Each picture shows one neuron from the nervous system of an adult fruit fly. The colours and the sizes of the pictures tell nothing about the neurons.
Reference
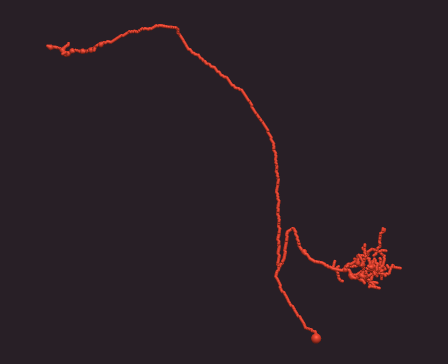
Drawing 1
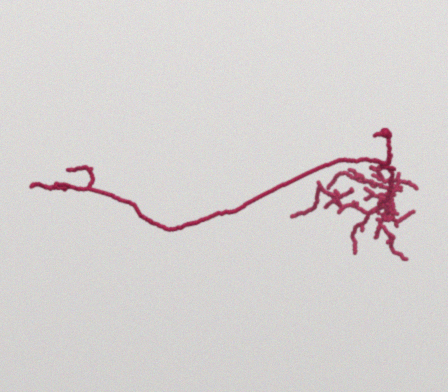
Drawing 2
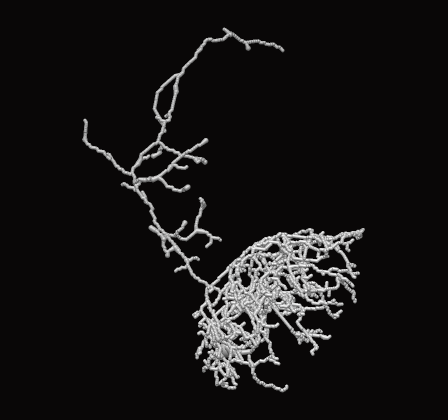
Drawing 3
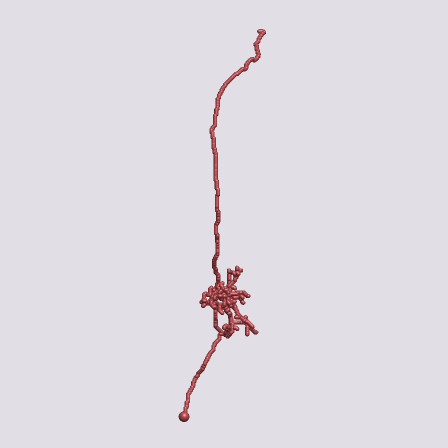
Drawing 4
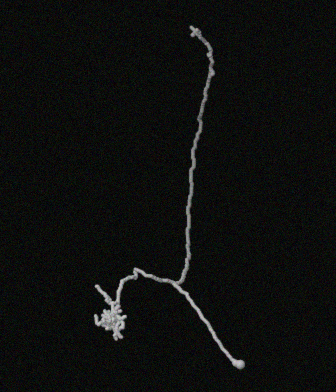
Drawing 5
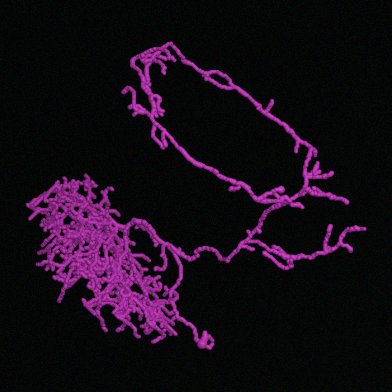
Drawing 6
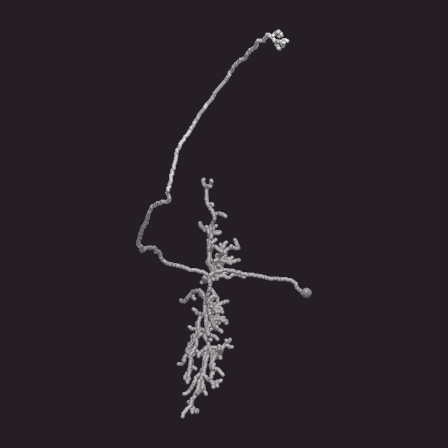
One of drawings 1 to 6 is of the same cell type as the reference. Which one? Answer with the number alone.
4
